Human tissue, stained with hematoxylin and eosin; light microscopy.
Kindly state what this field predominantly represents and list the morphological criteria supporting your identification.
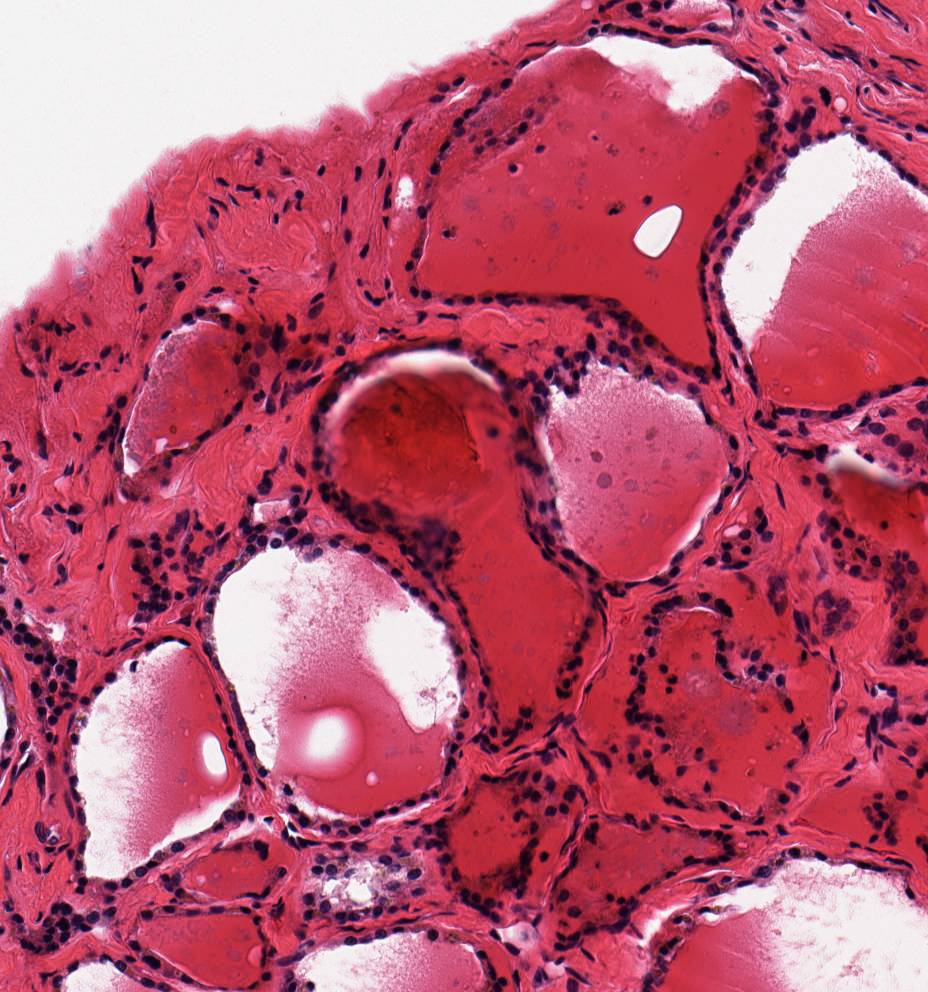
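The structure shown is the thyroid follicle. Each is lined by a single layer of flattened to low cuboidal cells with small, dark, round to oval nuclei set in one row.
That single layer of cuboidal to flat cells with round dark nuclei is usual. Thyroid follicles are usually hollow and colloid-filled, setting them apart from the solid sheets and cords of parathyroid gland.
Pink collagenous stroma separates the follicles and is broadest along the upper left edge.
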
